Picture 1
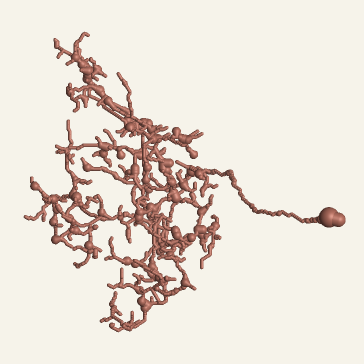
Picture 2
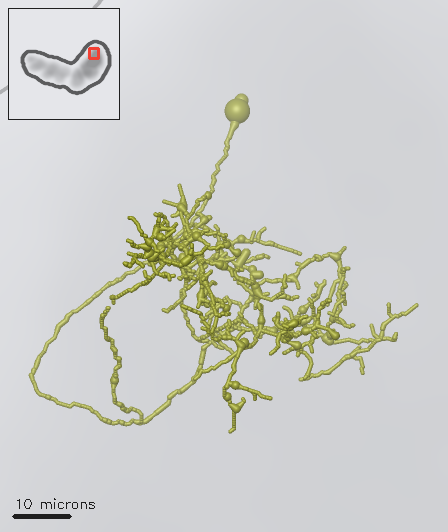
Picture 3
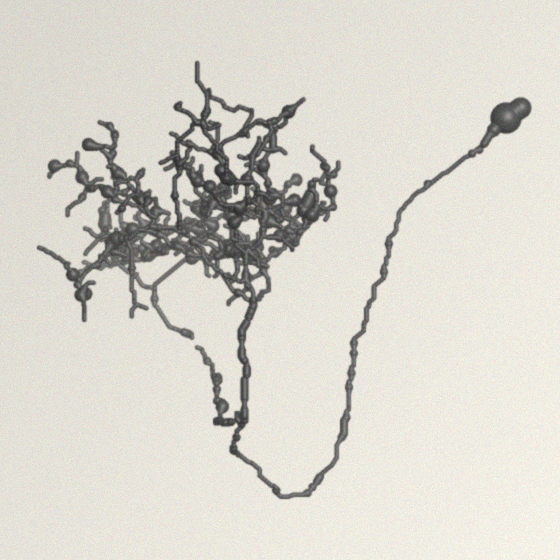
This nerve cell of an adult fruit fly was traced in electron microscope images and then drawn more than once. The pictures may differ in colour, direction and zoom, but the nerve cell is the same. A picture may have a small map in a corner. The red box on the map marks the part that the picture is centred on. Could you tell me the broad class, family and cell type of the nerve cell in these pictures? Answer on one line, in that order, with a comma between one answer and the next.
central-brain intrinsic neuron, hemilineage SLPpl2, LHPV6k1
